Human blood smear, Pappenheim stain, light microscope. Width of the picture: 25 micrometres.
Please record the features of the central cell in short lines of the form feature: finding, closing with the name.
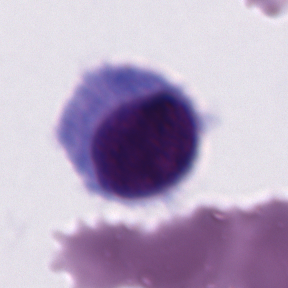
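Outline: roughly round, edge slightly uneven and fuzzy
Nucleus: round to oval, border smooth and unindented
Cytoplasm: mostly on the upper-left side of the nucleus
Granules: none distinct
Identification: hairy cell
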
